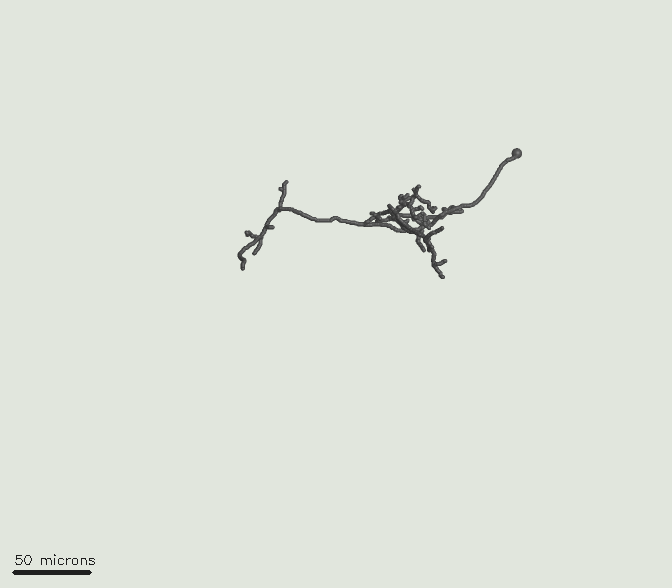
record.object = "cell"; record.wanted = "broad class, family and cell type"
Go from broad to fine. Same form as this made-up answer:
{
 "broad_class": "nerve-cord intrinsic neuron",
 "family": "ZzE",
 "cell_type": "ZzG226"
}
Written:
{
 "broad_class": "central-brain intrinsic neuron",
 "family": "hemilineage EBa1",
 "cell_type": "SIP028"
}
